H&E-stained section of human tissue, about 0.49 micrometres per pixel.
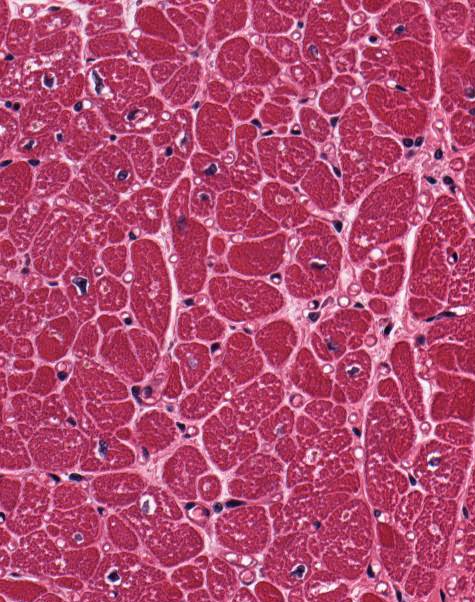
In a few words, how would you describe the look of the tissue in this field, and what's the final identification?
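Muscle fibres cut in cross-section fill the whole field, I see. Their cytoplasm is deep pink, and thin pale pink connective tissue strands separate them. Small dark nuclei lie scattered between the fibres. This, then, is the left ventricle of the heart.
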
